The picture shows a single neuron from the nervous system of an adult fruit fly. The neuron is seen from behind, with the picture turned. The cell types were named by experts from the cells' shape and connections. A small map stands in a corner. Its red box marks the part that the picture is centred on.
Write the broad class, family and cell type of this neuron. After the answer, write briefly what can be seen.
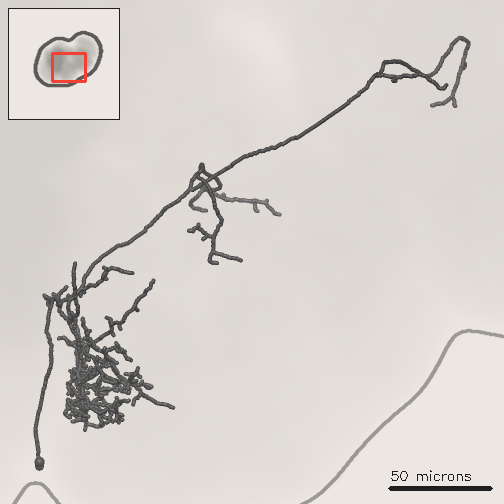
This is a central-brain intrinsic neuron. The family is hemilineage VPNp1_medial. Its cell type is LHPV3a1. The cell body is at the lower left of the picture. From left to right in the picture it spans about 200 microns. The picture shows dozens of branch ends.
